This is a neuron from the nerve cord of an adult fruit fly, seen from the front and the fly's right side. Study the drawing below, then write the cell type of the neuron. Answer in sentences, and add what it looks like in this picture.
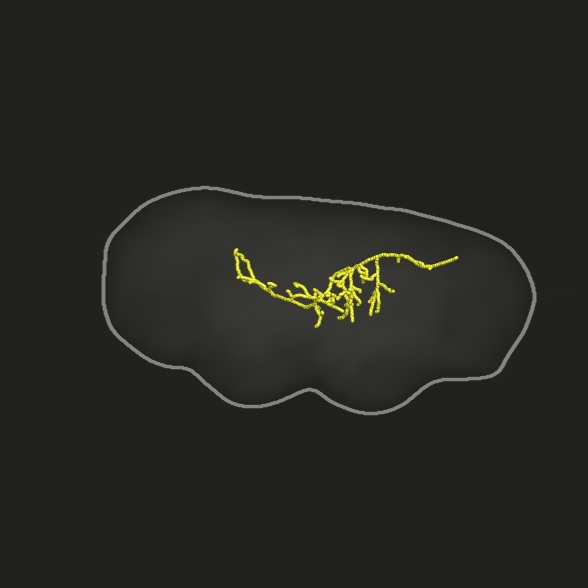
It is of cell type DNp06. Its broad class is descending neuron. No cell body is drawn. In this view it is more than twice as wide as it is tall.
